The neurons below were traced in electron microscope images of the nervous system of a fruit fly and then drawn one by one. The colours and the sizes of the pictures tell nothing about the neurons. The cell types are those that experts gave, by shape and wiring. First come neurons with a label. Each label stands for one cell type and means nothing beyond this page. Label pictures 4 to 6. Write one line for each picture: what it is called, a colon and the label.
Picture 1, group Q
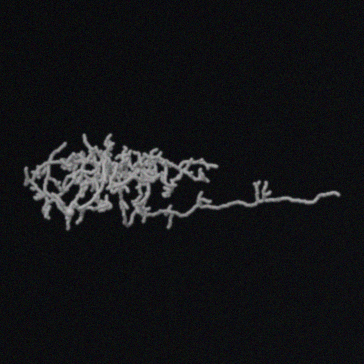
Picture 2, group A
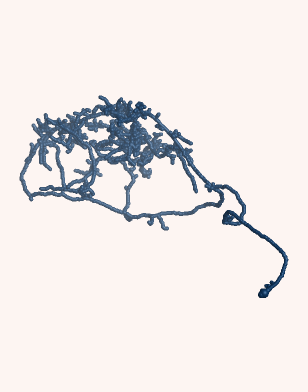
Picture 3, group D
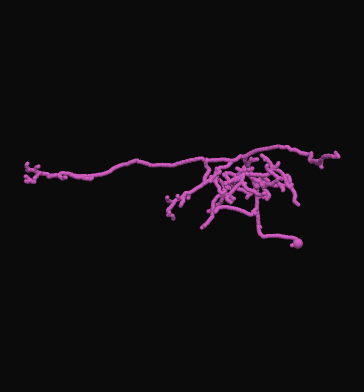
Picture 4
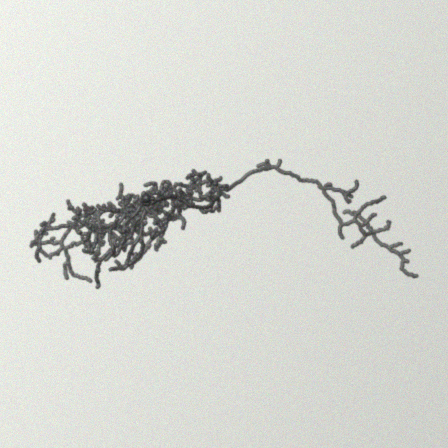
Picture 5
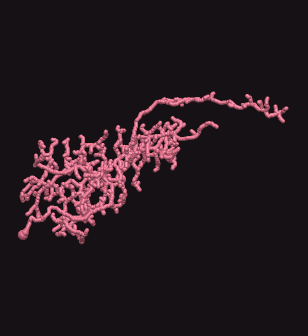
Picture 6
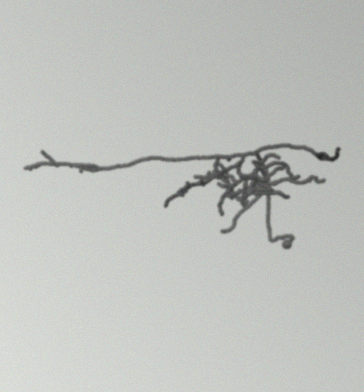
4: group Q
5: group Q
6: group D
